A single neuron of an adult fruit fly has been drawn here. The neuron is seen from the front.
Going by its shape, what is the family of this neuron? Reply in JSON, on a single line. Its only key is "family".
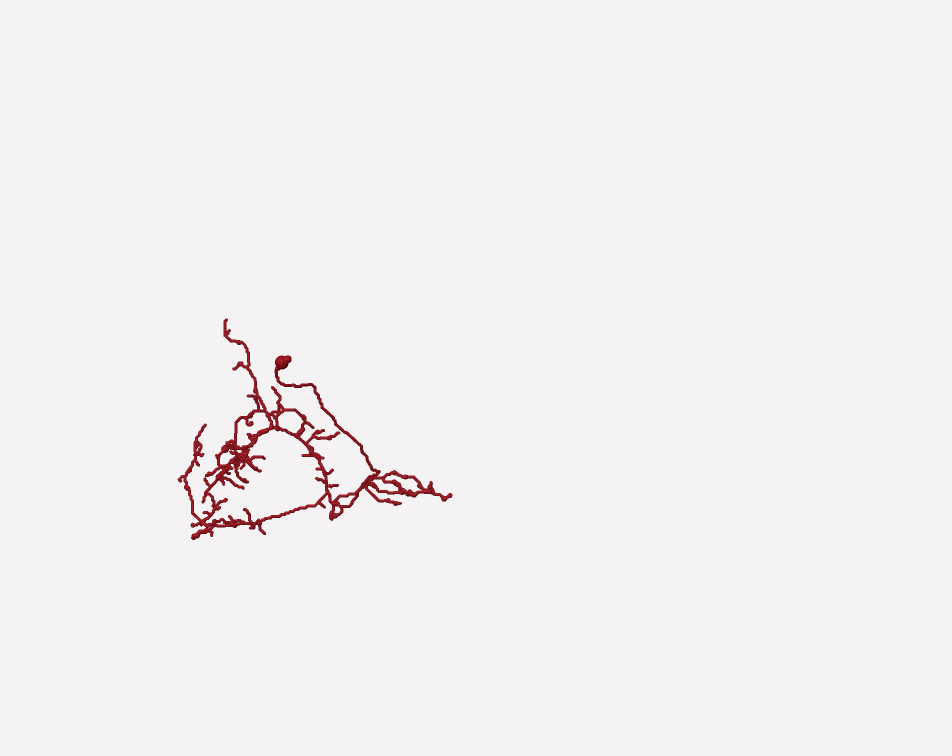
{"family": "hemilineage 09A"}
